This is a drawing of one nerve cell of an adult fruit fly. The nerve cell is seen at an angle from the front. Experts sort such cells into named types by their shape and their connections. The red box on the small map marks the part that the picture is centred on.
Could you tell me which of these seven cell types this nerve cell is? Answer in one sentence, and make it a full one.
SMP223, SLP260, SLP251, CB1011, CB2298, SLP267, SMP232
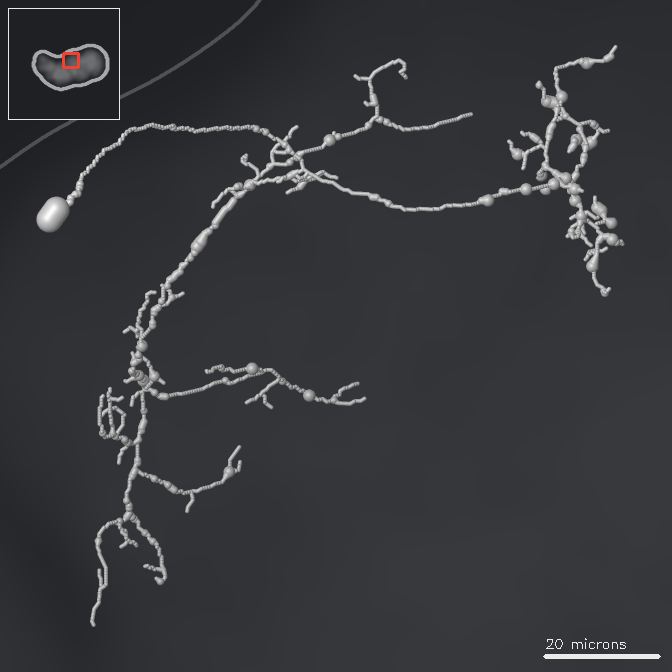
The nerve cell is of cell type SLP267.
